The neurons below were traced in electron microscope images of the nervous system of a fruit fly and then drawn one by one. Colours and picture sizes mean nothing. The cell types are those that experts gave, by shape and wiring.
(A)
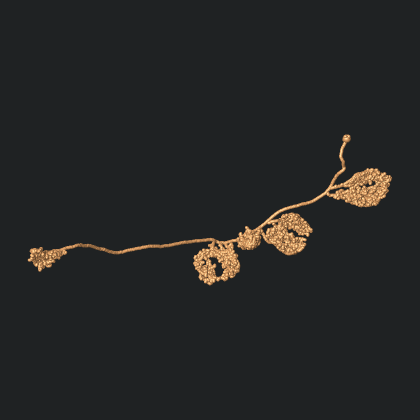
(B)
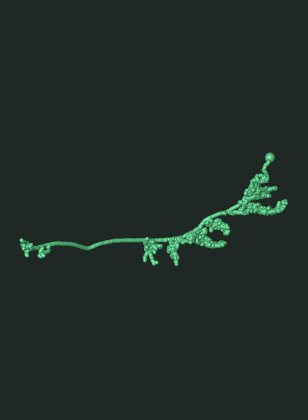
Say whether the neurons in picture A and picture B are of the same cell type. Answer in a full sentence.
They are of different cell types.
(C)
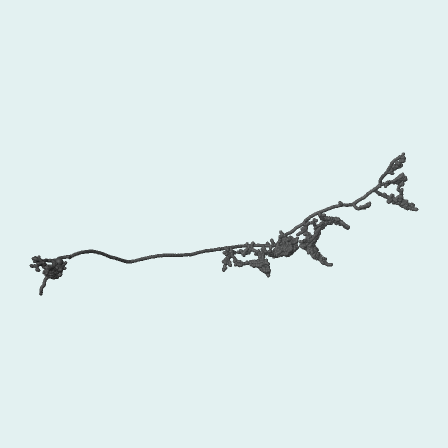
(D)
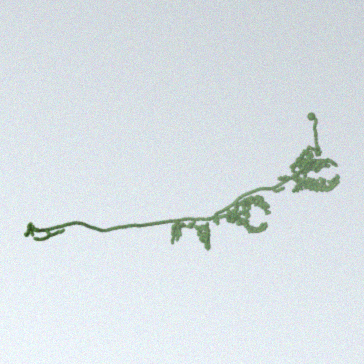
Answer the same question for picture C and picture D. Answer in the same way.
They are of the same cell type.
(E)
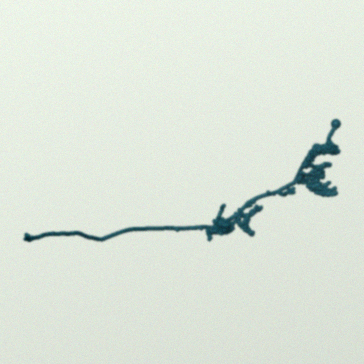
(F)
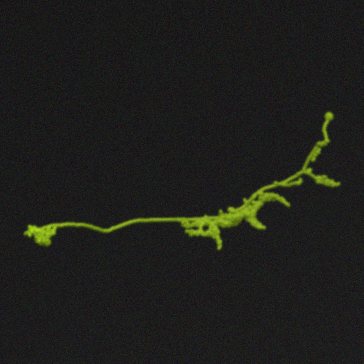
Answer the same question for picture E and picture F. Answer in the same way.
They are of the same cell type.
